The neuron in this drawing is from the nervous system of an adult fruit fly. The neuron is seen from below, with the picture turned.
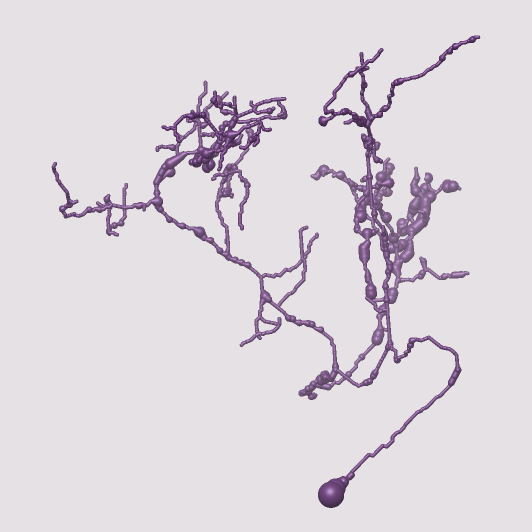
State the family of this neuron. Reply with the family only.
hemilineage LHp2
